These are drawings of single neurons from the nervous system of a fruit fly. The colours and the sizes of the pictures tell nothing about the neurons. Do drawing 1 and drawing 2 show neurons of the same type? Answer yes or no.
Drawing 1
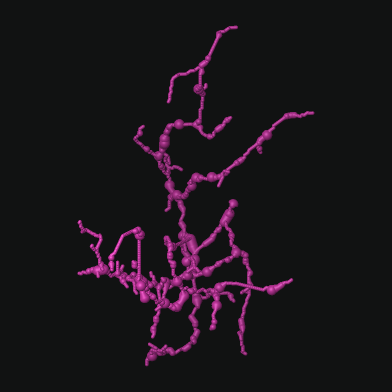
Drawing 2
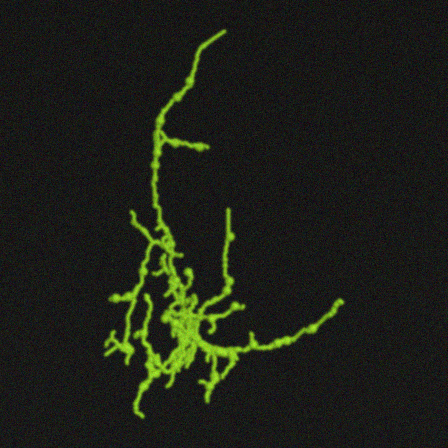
yes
